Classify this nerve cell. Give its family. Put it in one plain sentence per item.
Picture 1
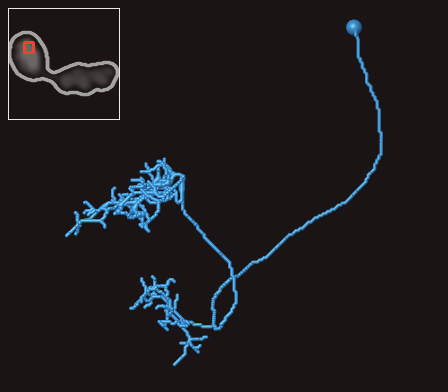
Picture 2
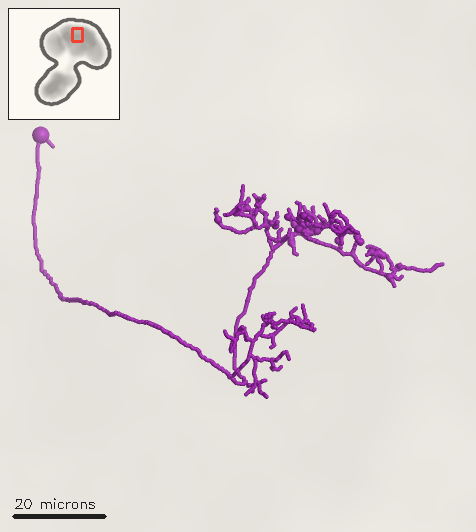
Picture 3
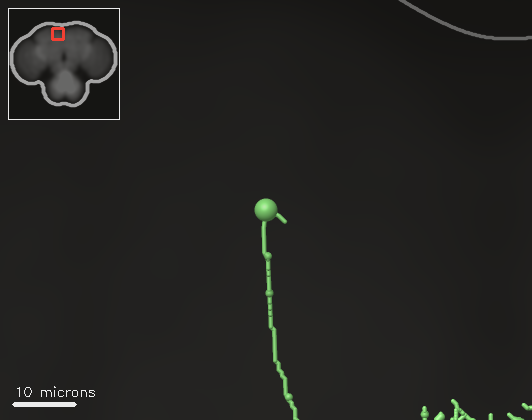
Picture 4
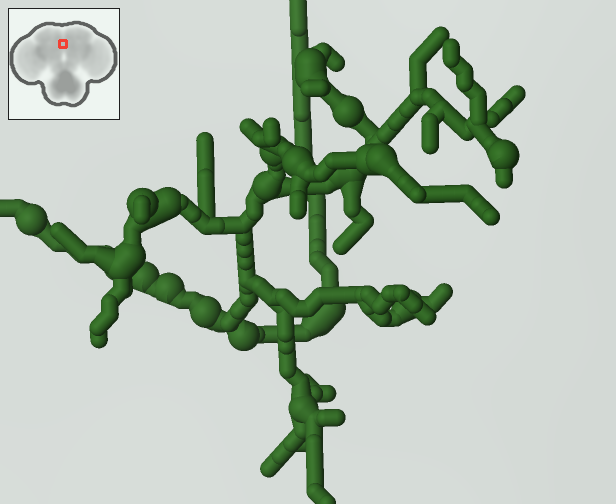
The family is class CX.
